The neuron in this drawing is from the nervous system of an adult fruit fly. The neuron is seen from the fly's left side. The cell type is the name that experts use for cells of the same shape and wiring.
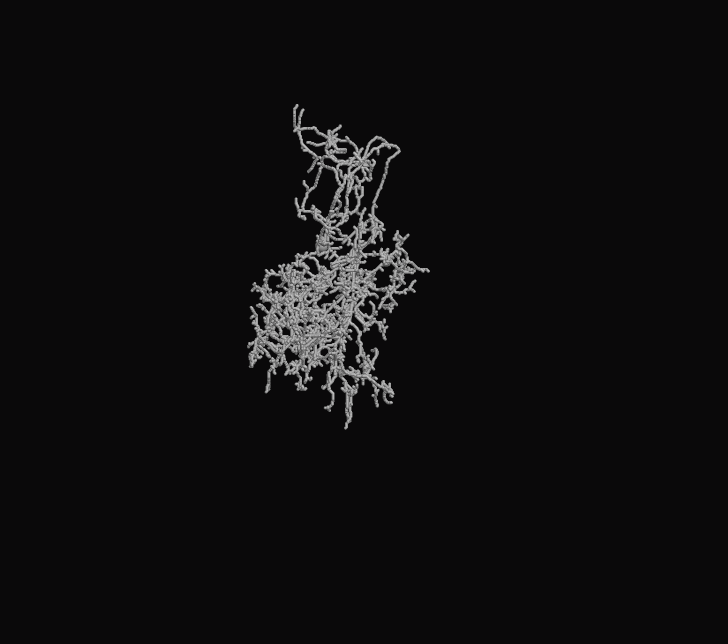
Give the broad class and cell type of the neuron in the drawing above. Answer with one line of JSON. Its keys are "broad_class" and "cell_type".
{"broad_class": "central-brain intrinsic neuron", "cell_type": "AVLP053"}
